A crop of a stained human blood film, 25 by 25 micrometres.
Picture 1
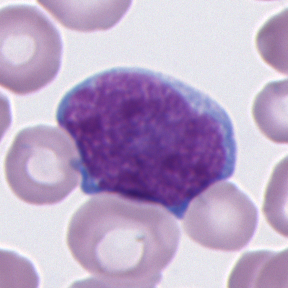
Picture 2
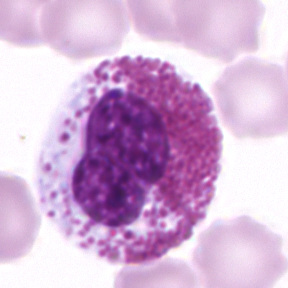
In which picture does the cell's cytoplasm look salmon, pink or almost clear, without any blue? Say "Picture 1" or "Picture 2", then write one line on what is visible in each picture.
Picture 2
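What picture 1 shows: The cytoplasm is blue, deepest blue along the edges that touch red cells.
What picture 2 shows: Where the granules are sparse, the cytoplasm shows as pale and almost colourless.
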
